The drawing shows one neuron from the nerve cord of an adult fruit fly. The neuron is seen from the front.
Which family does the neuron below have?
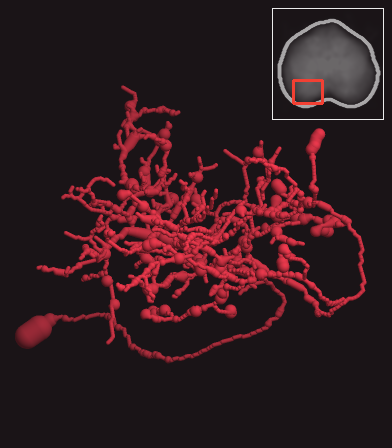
hemilineage 01B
